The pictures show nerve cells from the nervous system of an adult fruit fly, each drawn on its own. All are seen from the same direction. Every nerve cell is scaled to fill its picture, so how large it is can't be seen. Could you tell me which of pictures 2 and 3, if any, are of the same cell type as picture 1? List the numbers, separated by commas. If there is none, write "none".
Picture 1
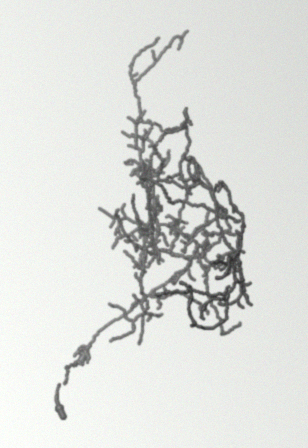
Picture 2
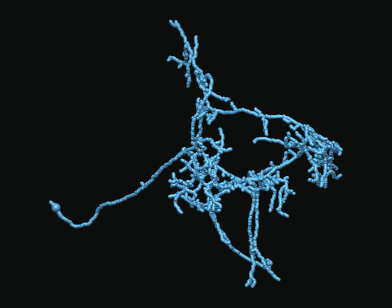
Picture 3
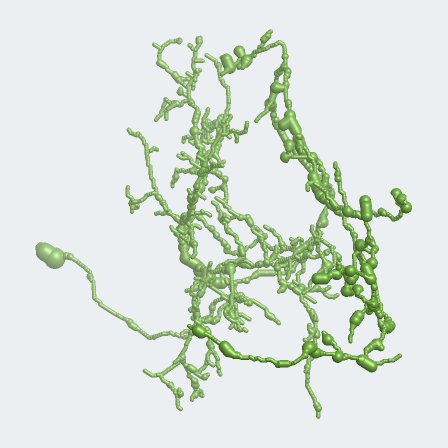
3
